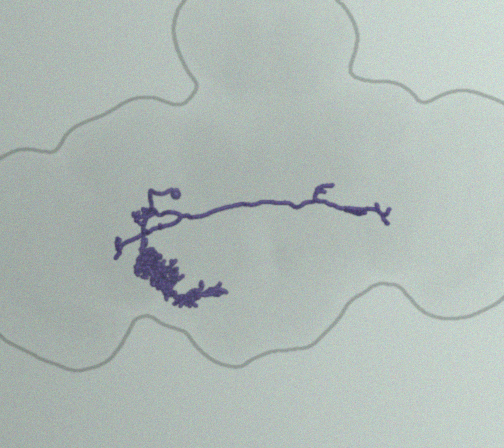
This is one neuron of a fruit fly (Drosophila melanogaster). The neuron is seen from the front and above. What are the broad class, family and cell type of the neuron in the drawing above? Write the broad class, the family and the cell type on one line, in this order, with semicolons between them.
central-brain intrinsic neuron; hemilineage VLPl&p2_posterior; CB1074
